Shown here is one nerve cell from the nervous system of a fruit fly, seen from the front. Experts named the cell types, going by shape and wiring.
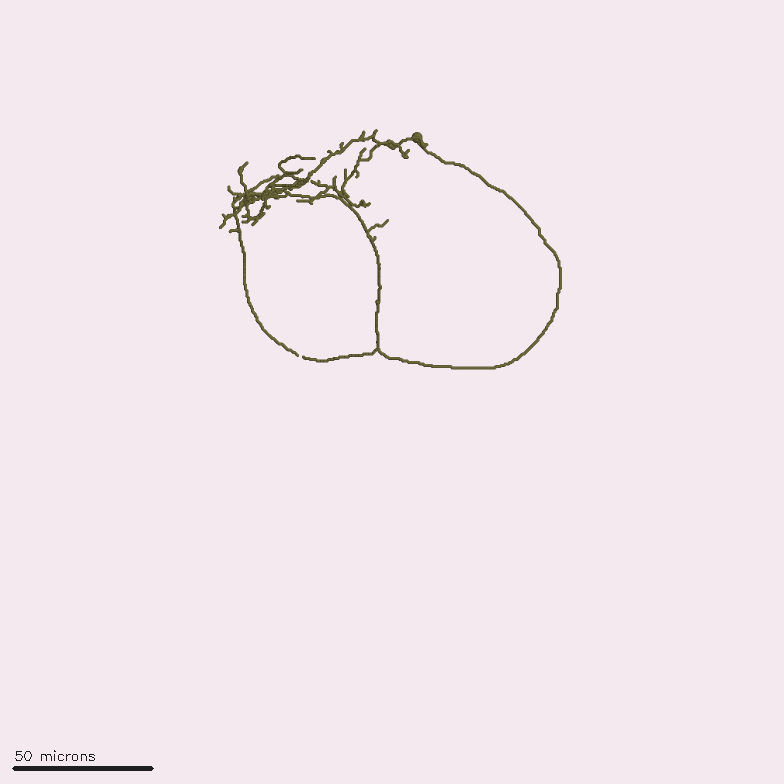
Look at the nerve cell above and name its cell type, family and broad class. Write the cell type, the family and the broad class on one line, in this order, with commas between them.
IN19B103, hemilineage 19B, nerve-cord intrinsic neuron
